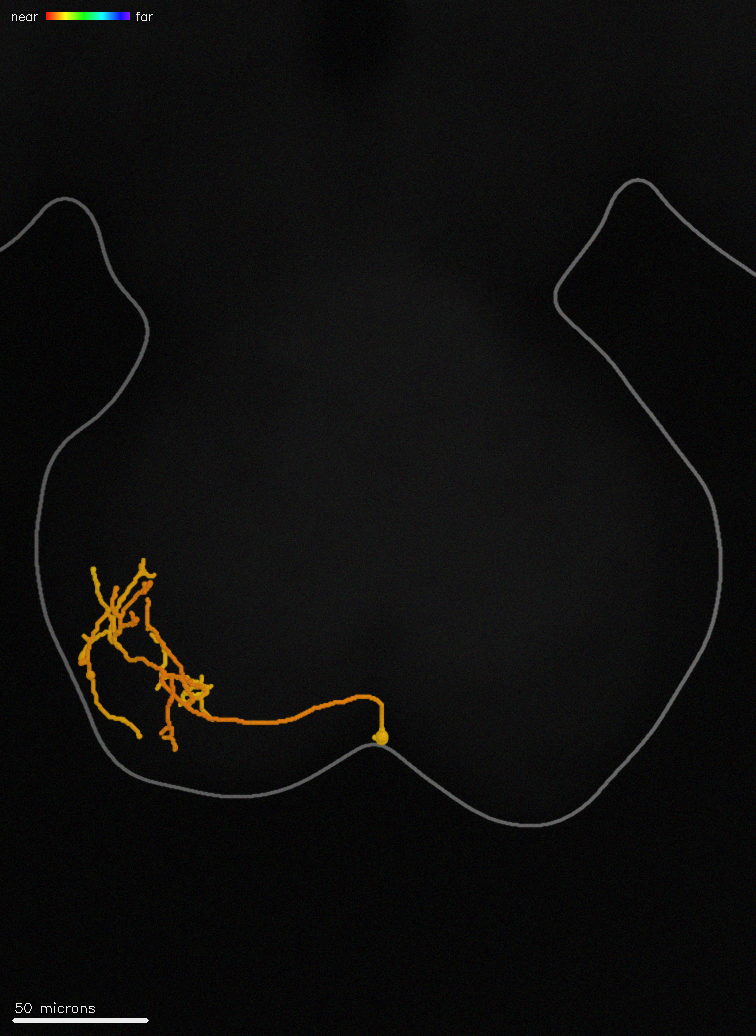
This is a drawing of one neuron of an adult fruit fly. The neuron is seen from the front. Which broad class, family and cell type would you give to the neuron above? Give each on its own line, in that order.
nerve-cord intrinsic neuron
hemilineage 13B
IN13B096_a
